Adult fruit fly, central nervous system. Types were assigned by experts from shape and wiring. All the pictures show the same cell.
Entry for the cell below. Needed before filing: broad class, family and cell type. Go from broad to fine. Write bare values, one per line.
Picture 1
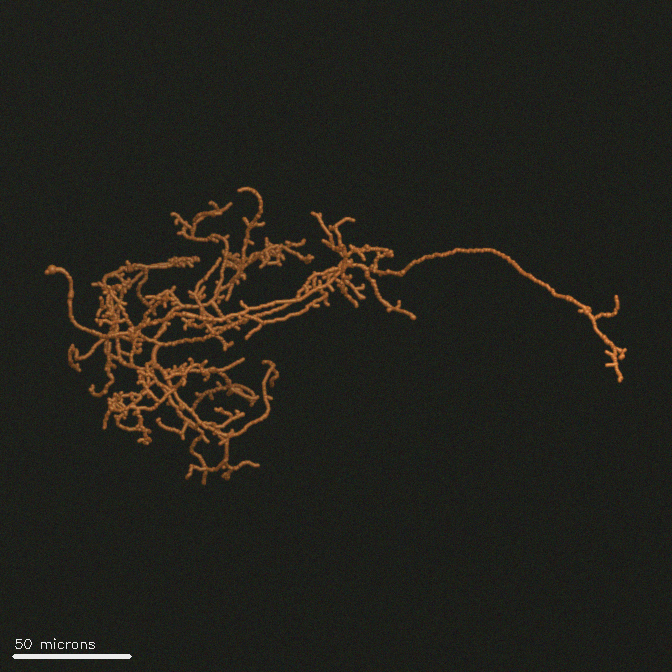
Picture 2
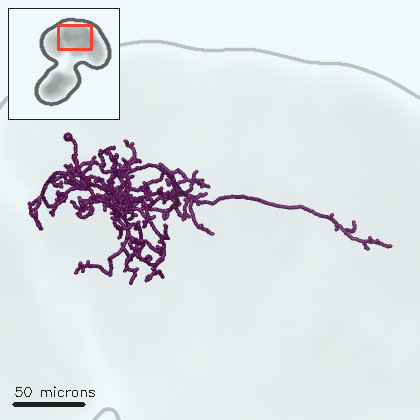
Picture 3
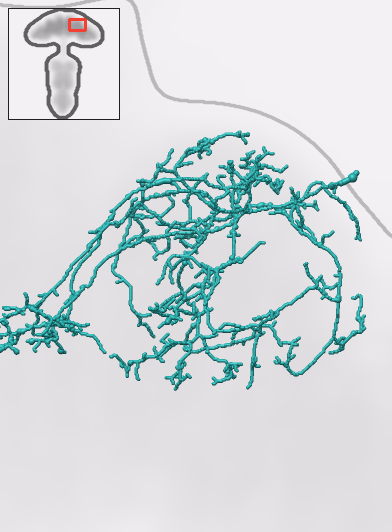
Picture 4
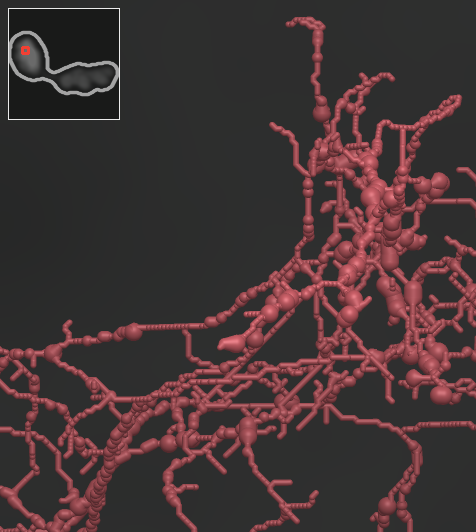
central-brain intrinsic neuron
hemilineage VLPl2_medial
CB3019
